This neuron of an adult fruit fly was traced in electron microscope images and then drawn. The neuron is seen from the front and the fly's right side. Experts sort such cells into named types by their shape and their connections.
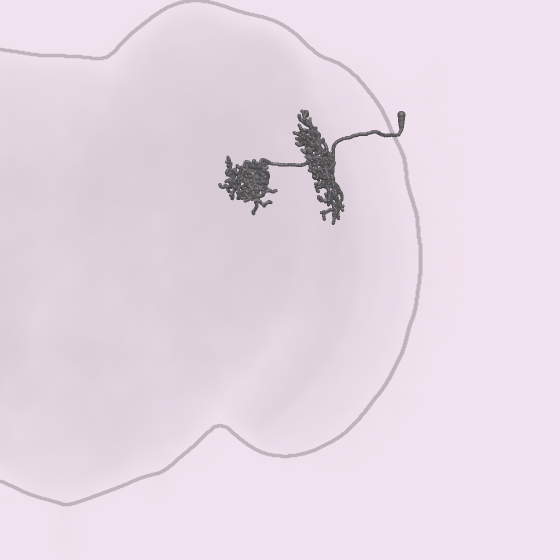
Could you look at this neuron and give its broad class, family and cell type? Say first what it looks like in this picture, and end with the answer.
The cell body is at the upper right of the picture. In this view it is wider than it is tall. This is an optic-lobe intrinsic neuron. The family is TmY. The cell type is TmY16.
